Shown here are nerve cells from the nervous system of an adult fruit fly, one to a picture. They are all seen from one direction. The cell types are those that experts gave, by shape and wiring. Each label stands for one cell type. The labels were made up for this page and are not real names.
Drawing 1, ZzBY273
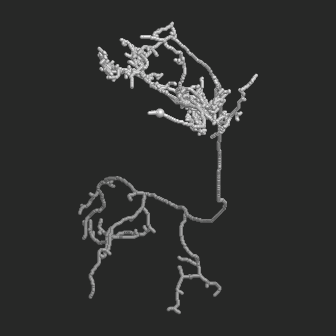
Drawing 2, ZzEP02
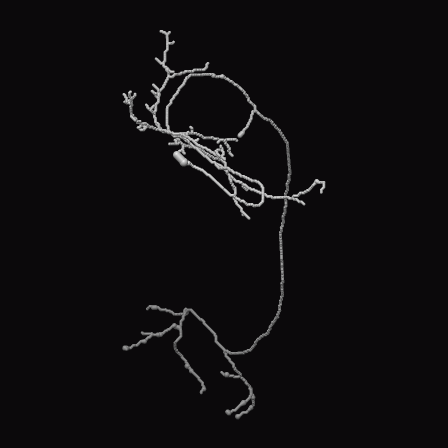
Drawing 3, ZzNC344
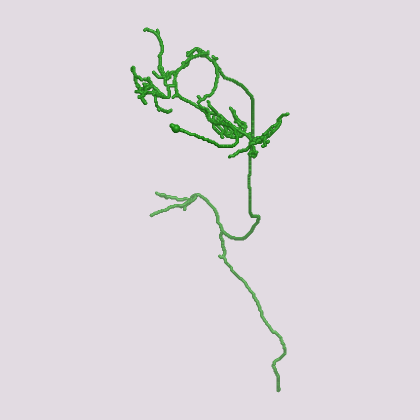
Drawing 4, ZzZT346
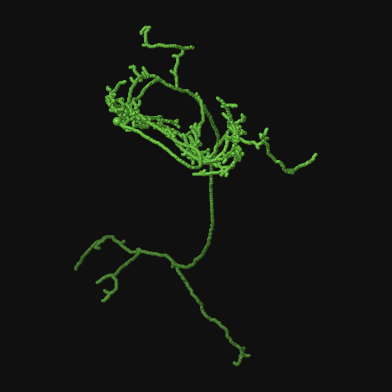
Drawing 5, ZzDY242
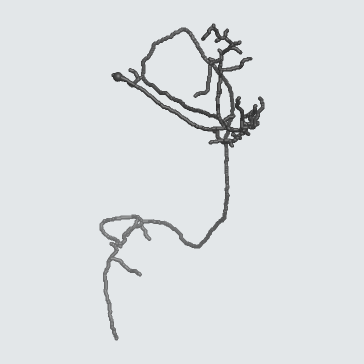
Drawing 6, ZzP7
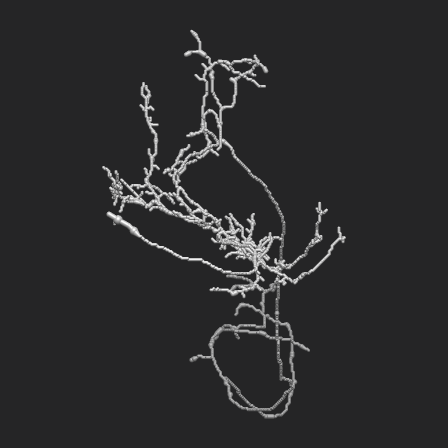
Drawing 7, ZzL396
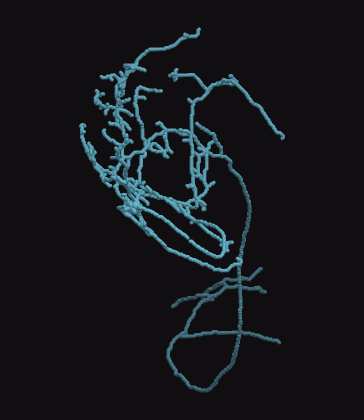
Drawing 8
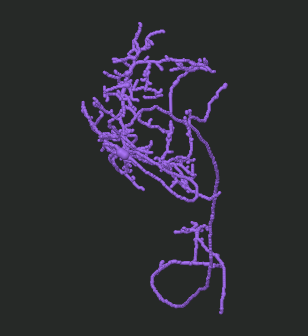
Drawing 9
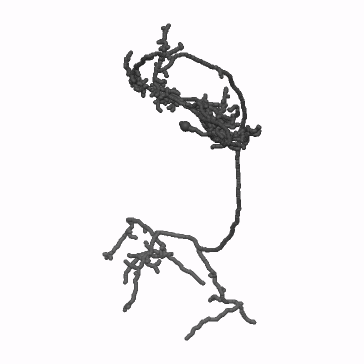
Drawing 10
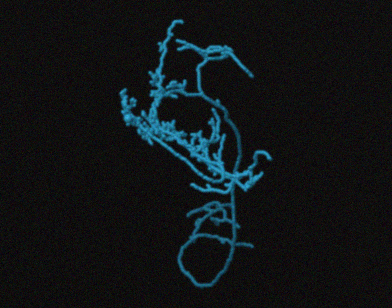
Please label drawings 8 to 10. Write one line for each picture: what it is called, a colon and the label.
8: ZzL396
9: ZzBY273
10: ZzP7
